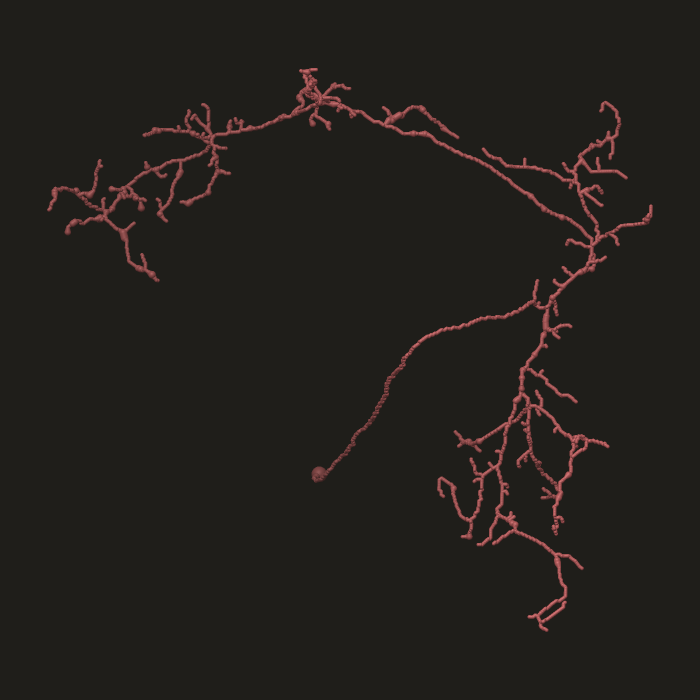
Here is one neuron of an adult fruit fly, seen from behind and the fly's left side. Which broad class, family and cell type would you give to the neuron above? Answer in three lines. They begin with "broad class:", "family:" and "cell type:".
broad class: central-brain intrinsic neuron
family: hemilineage PSa1
cell type: AVLP461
